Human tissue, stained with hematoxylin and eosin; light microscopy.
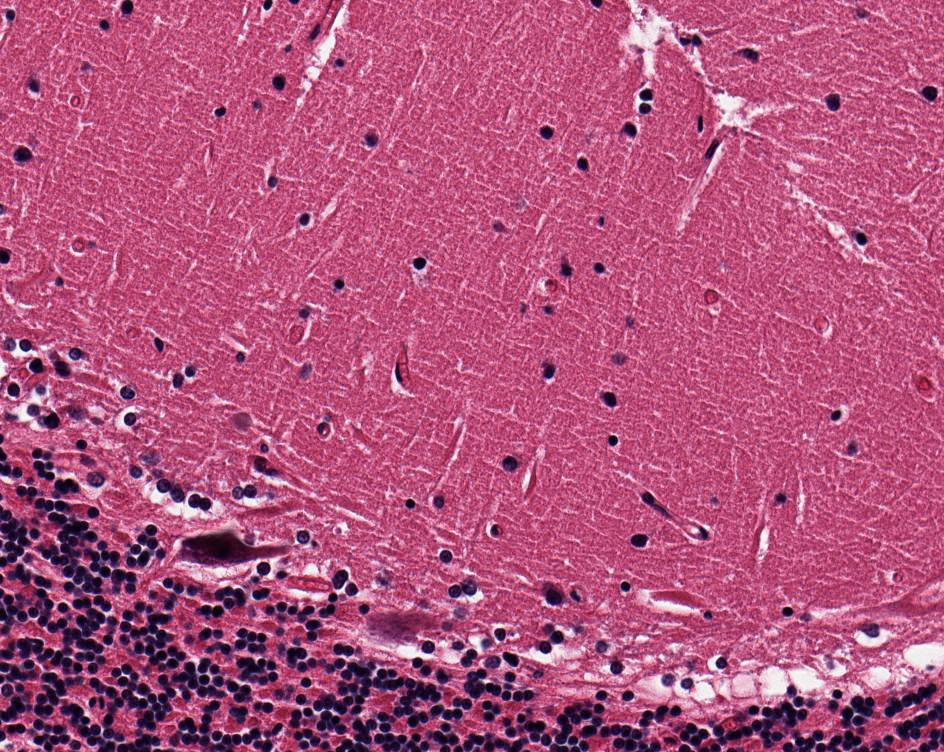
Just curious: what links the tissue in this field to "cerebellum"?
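The tissue is cerebellum, and the layering is the first point that goes with it.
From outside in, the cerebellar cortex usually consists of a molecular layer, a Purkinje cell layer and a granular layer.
Here a pale upper layer lies above a lower band crowded with small round dark-blue nuclei that have very little visible cytoplasm, an order that matches the molecular layer over the granular layer. A row of clear empty spaces lines the boundary between the two, the level of the middle layer in that order. Thin capillaries with elongated nuclei also run obliquely through the pale upper layer.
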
